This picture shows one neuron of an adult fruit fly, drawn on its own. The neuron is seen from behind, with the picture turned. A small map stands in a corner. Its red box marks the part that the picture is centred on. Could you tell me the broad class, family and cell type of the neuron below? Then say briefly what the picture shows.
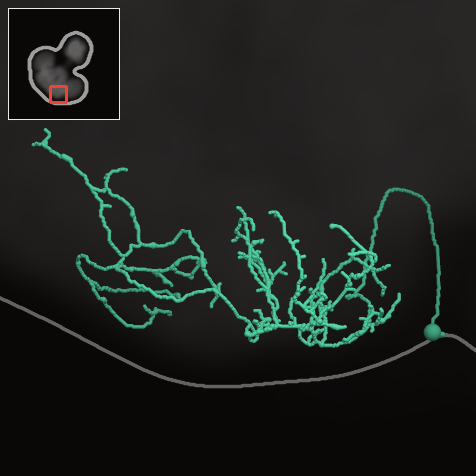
This is a central-brain intrinsic neuron. Its family is hemilineage VPNl&d1_dorsal. The cell type is CB1389. The picture shows dozens of branch ends. In this view it is wider than it is tall.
